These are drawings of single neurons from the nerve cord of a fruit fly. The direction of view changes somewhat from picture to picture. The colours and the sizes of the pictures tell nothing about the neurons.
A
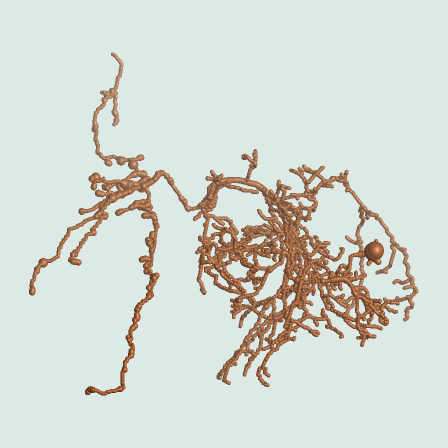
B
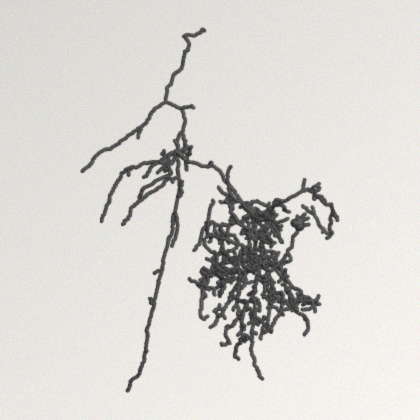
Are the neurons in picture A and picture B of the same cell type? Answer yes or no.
yes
